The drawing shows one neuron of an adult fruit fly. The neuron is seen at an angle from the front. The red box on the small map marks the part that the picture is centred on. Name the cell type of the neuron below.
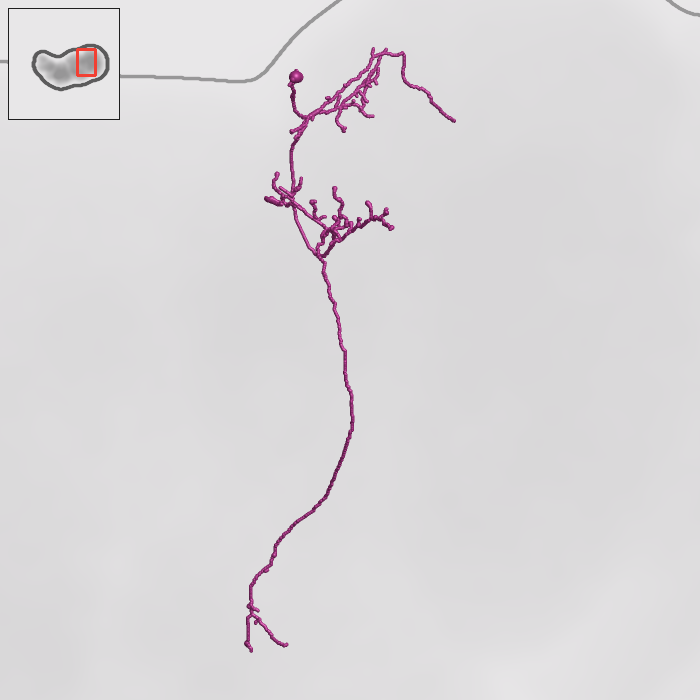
CB2993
